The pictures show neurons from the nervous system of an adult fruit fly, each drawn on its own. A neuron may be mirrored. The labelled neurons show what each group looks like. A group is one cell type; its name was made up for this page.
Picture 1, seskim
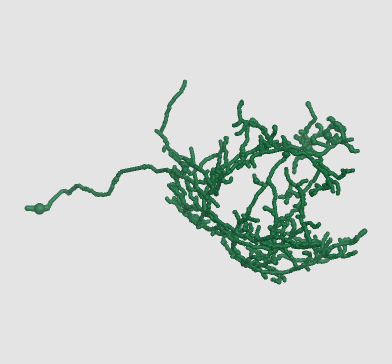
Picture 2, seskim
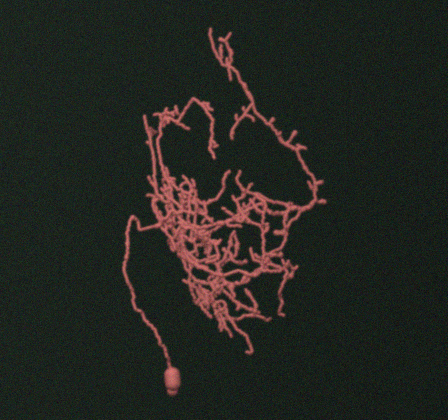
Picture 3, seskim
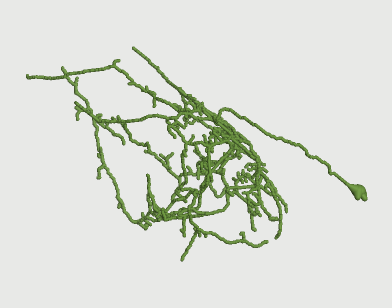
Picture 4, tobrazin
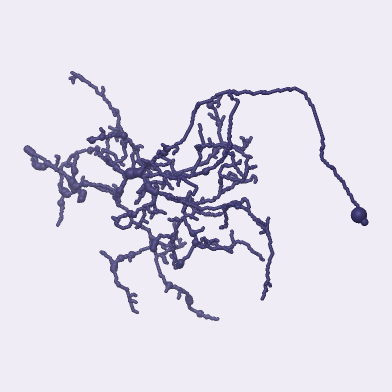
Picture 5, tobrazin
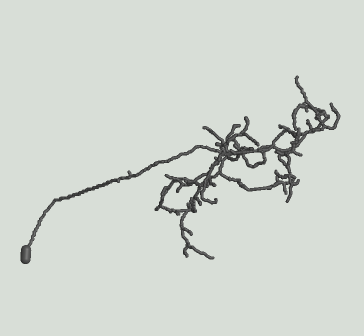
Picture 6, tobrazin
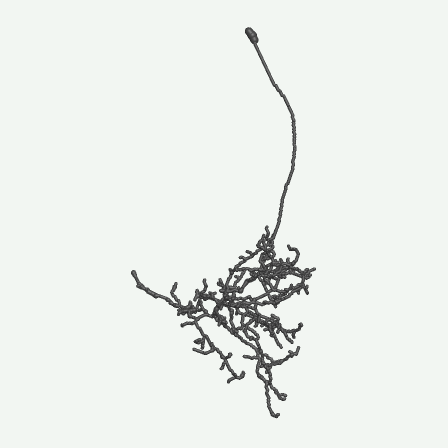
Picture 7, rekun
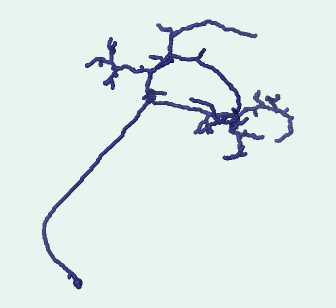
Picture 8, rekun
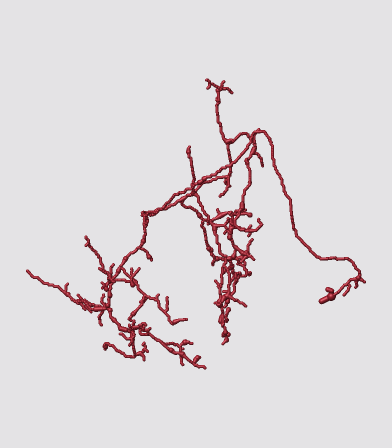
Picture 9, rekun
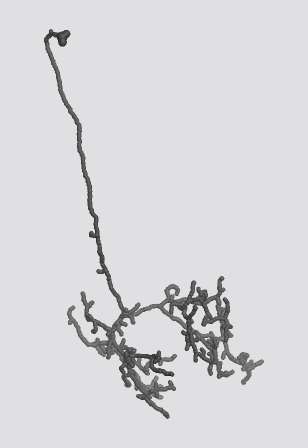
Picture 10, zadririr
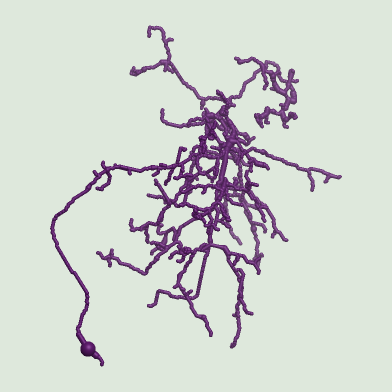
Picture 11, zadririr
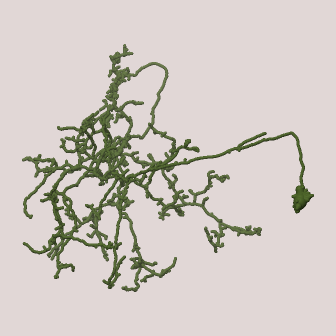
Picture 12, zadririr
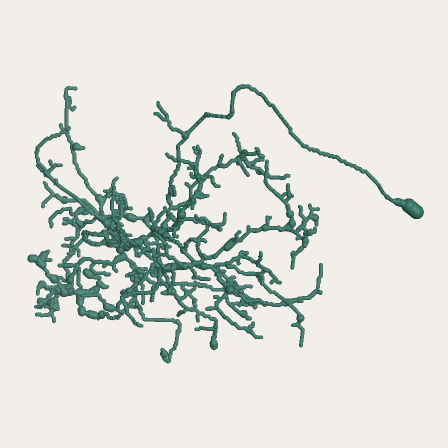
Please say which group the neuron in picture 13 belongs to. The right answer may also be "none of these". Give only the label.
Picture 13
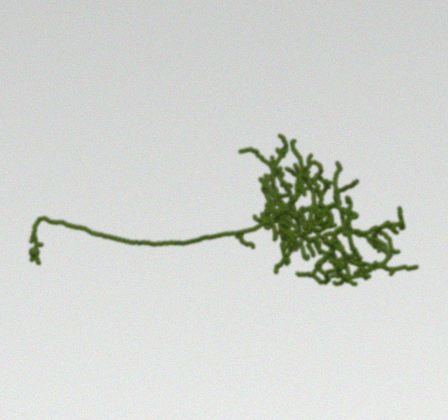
none of these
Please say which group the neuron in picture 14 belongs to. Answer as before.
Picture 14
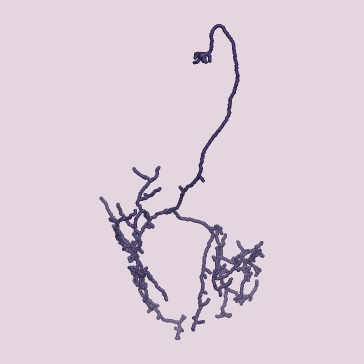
rekun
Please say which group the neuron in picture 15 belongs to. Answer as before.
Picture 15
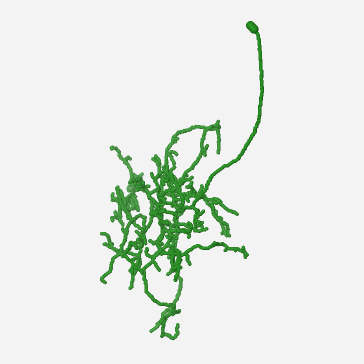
zadririr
